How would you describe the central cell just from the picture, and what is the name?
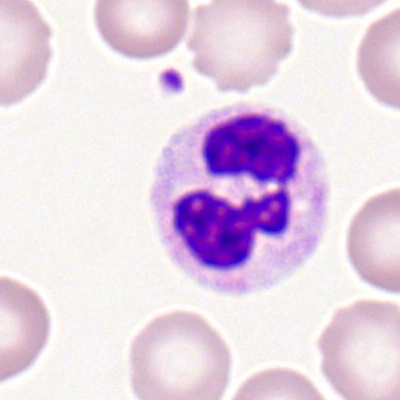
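Let me start with the nucleus: it is divided into two lobes, and they lie one above the other. Around them the cytoplasm is abundant and pale pink. Looking closer, it holds fine, faint lilac granules. And this is a segmented neutrophil.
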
